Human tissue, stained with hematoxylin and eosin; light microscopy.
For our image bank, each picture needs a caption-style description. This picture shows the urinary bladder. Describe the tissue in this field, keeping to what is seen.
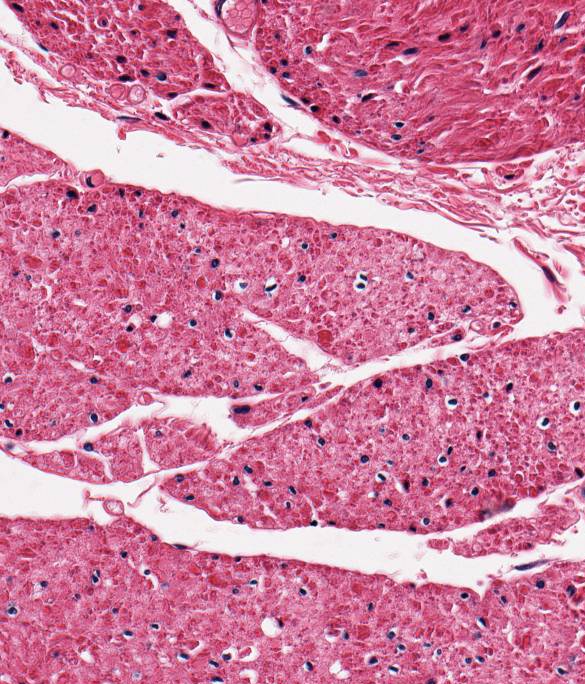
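Most bundles cut across: a mosaic of small rounded pink muscle cell profiles. Nuclei in these small, round, dark; many within a clear perinuclear halo. Upper right bundle cut more along its length, nuclei elongated.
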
